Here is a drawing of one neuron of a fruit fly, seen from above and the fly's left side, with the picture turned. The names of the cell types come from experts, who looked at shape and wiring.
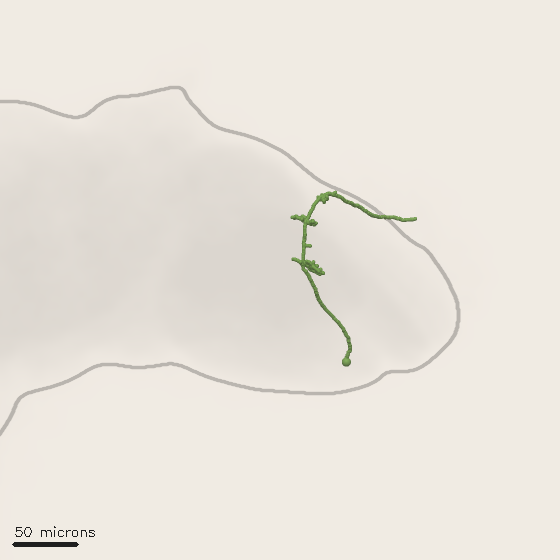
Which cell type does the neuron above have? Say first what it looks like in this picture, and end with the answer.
It is in the brain and does not reach the nerve cord. By the scale bar it is about 140 microns tall in this view. This is an optic-lobe intrinsic neuron. The cell type is C2.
